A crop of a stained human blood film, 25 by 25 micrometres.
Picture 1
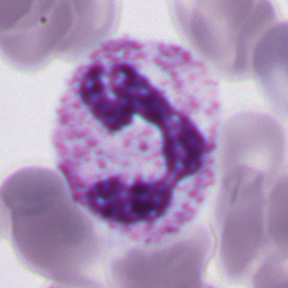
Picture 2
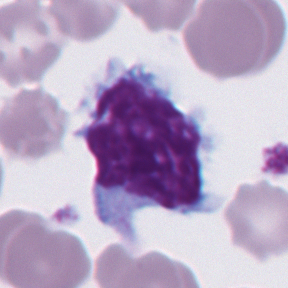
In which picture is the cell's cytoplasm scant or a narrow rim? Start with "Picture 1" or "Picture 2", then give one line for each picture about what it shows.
Picture 2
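In picture 1: Granular cytoplasm is plentiful, forming a wide zone around the nucleus and filling the space between its lobes.
In picture 2: Pale blue-grey cytoplasm shows only as a small patch at the lower left of the cell.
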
